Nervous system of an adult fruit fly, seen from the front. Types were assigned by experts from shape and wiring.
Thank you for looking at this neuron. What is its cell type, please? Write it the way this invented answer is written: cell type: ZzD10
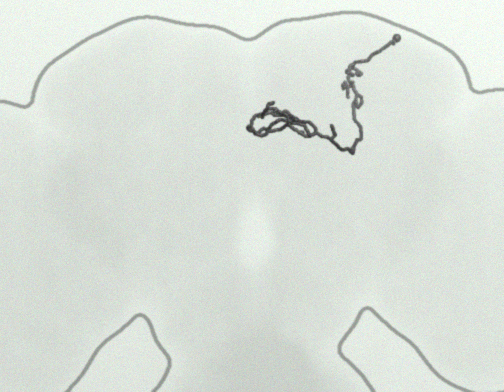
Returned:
cell type: KCg-m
